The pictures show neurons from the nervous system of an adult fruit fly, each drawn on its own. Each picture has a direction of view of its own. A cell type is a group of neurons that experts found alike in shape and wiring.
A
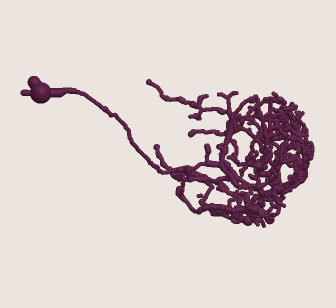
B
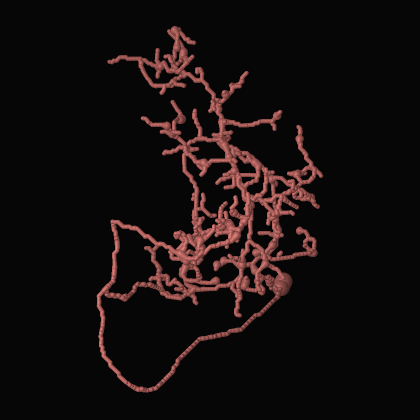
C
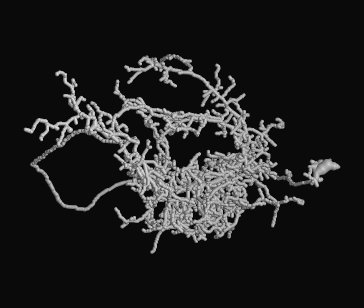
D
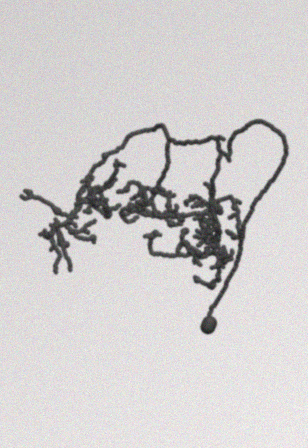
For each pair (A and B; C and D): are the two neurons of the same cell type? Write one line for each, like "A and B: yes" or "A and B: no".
A and B: no
C and D: no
